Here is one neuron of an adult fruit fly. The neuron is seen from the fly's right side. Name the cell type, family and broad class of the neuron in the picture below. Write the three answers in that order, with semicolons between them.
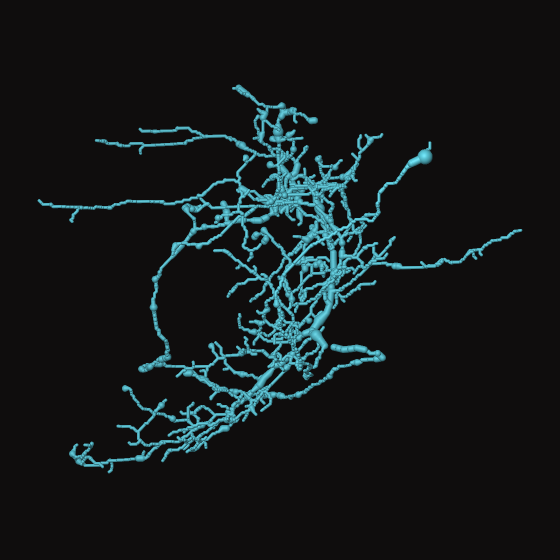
IN01A037; hemilineage 01A; nerve-cord intrinsic neuron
